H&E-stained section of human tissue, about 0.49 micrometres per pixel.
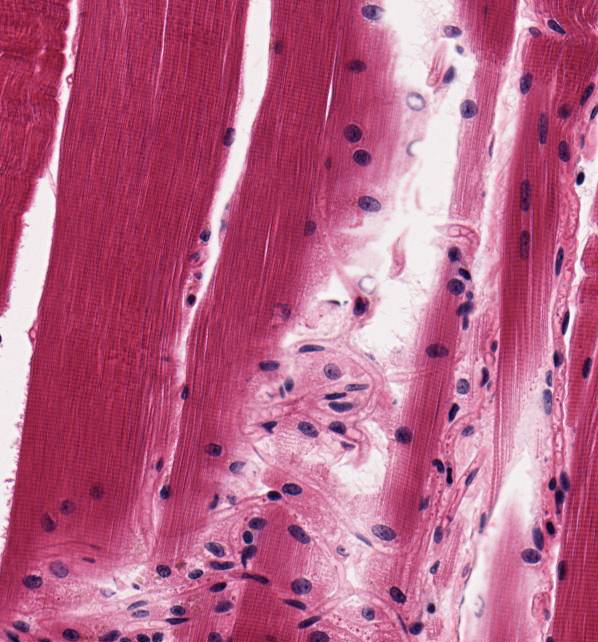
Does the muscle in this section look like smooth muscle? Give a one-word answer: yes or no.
No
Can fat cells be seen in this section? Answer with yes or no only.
No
